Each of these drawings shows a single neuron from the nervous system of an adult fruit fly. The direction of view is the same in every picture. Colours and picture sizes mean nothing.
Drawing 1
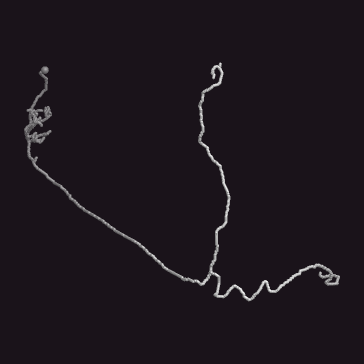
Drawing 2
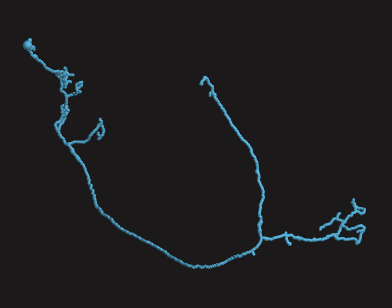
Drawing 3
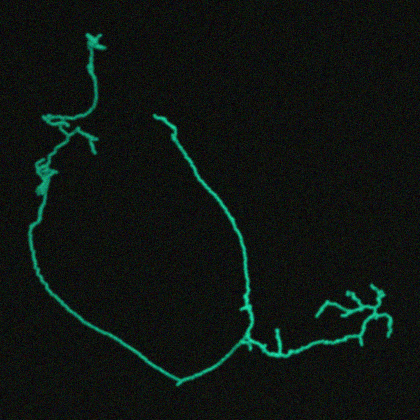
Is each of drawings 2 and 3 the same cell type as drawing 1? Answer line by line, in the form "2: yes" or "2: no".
2: no
3: no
